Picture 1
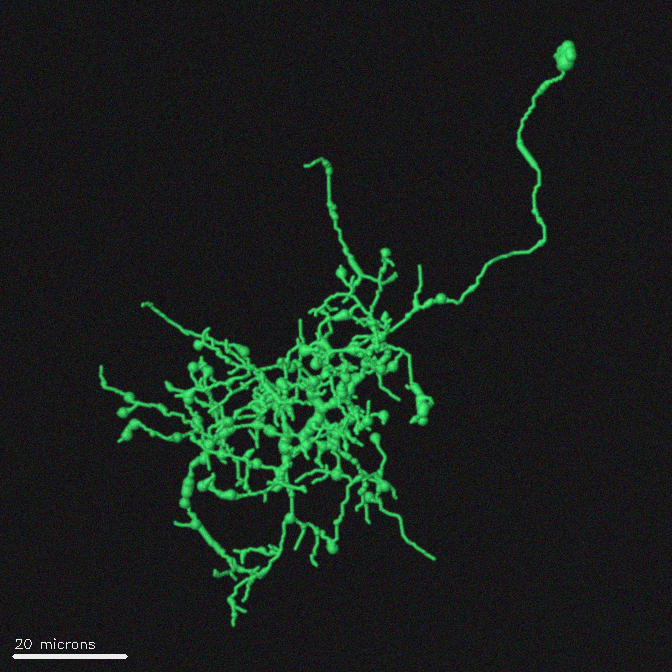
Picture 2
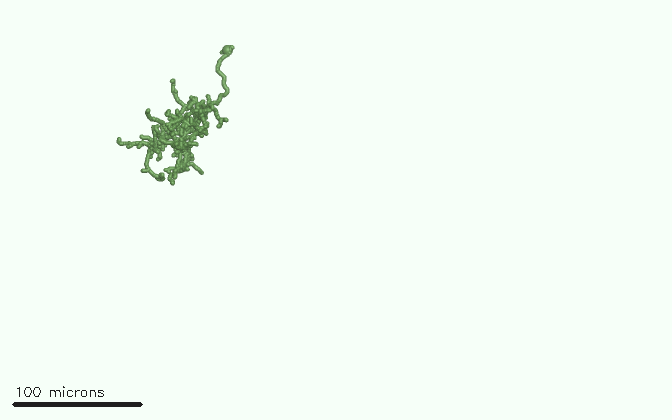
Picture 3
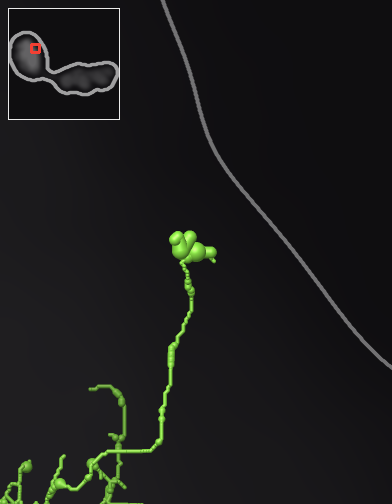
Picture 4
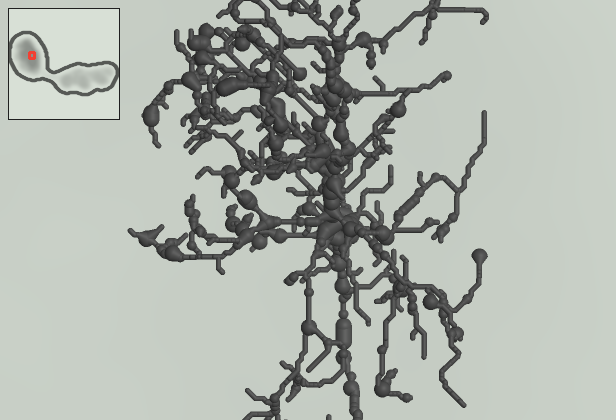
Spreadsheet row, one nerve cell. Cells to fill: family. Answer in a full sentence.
The family is hemilineage VLPp&l1_posterior.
